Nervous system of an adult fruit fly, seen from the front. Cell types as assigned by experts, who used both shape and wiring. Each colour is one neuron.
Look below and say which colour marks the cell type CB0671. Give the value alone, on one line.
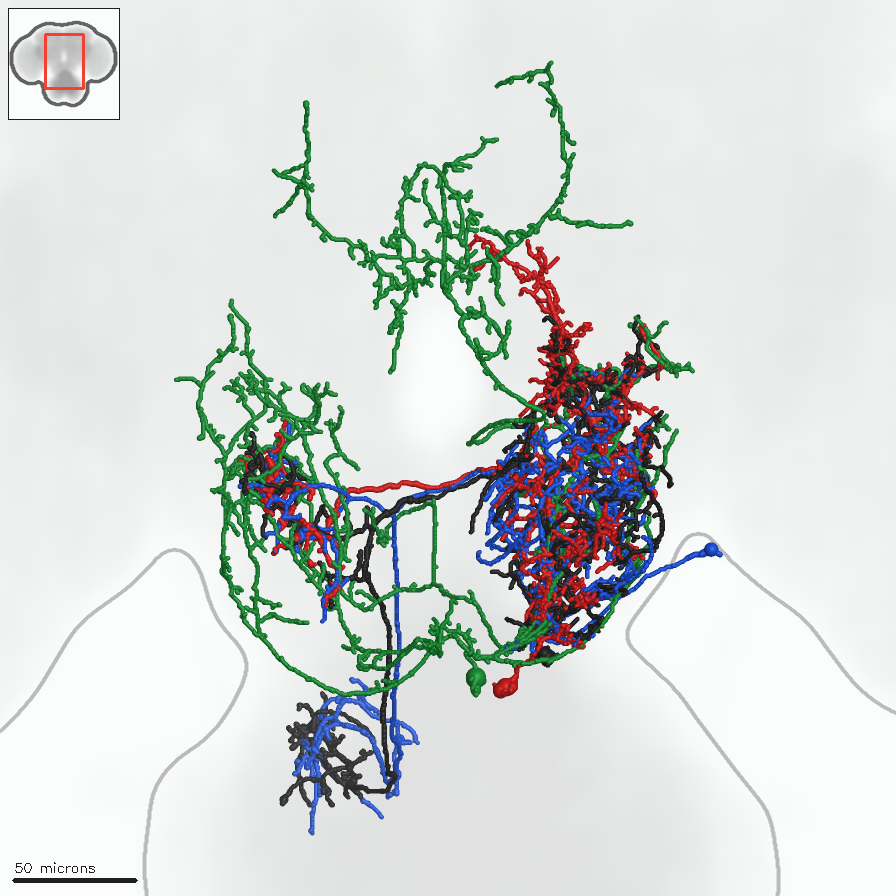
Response: red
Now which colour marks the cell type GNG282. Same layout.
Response: green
